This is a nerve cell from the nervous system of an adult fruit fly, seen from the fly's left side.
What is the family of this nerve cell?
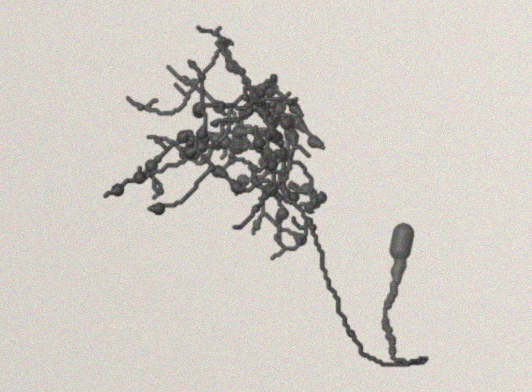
hemilineage LHp1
